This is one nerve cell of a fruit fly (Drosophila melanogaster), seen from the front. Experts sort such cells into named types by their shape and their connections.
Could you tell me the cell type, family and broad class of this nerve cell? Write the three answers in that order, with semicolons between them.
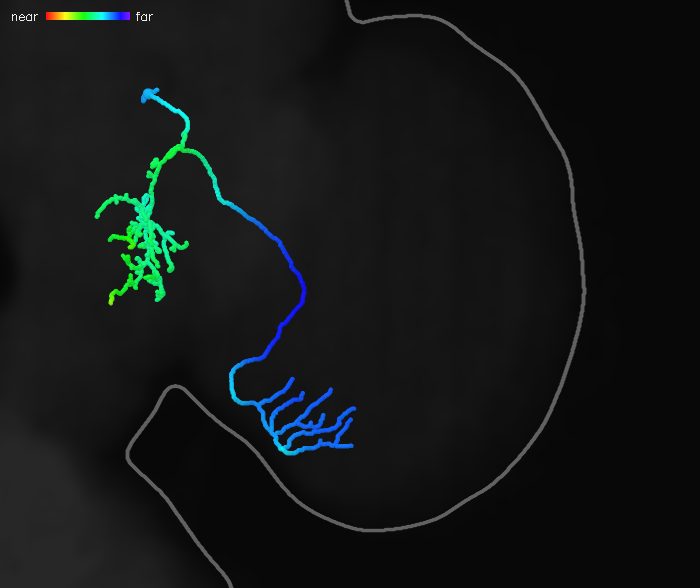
LPT116; hemilineage VLPp&l1_posterior; visual centrifugal neuron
